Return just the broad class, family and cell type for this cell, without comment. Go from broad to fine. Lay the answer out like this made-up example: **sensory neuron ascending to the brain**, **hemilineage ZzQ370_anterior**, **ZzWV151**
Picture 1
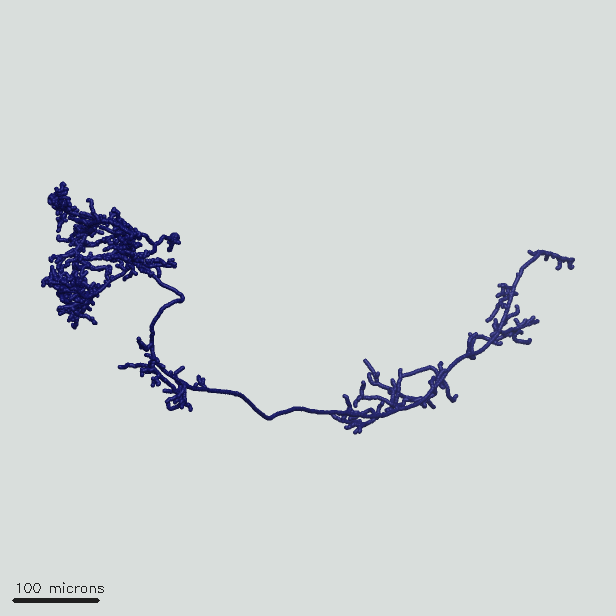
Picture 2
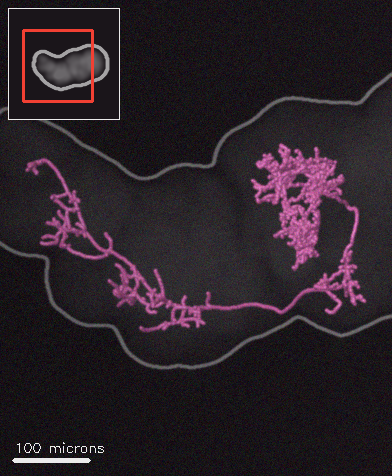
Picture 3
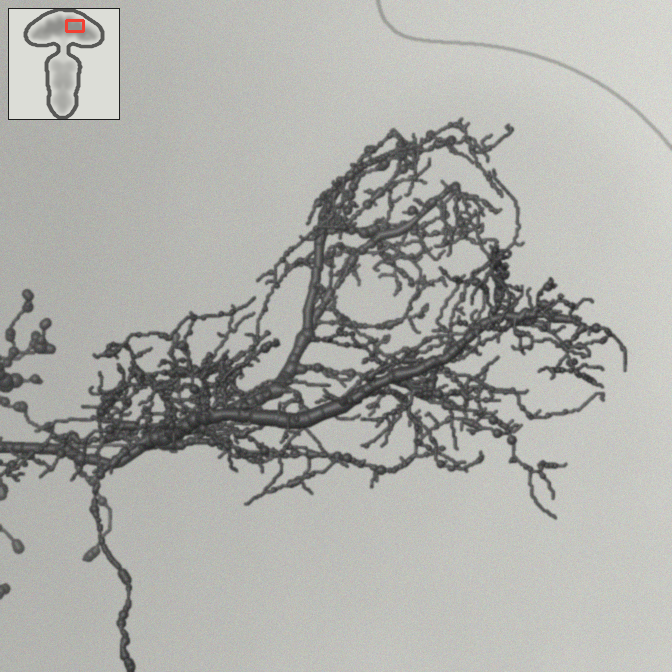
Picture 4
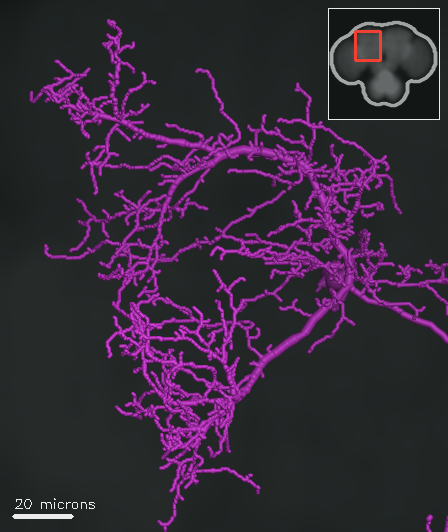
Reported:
**descending neuron**, **hemilineage DM6_central2**, **DNp43**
